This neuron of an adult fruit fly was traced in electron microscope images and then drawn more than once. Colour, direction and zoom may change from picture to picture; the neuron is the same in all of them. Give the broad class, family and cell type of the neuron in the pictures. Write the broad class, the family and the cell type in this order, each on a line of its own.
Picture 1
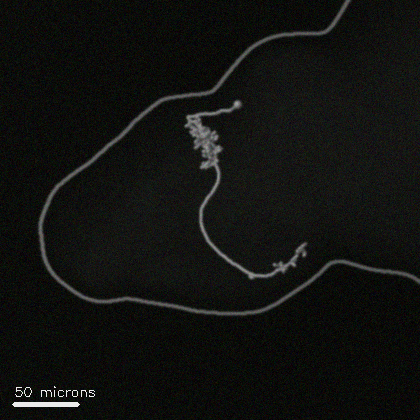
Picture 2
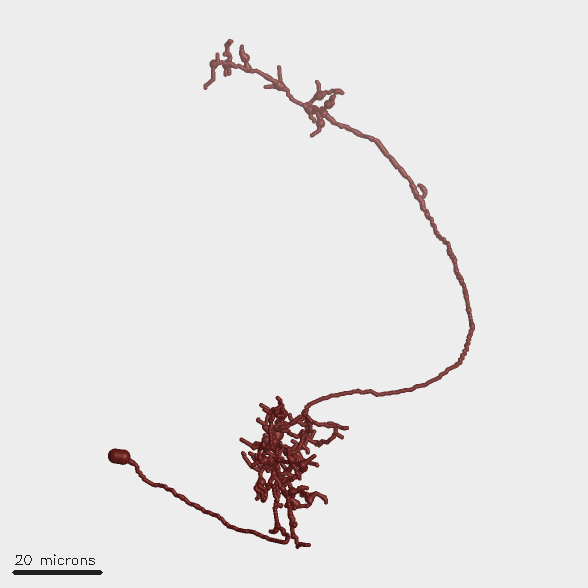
optic-lobe intrinsic neuron
Tm
Tm37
